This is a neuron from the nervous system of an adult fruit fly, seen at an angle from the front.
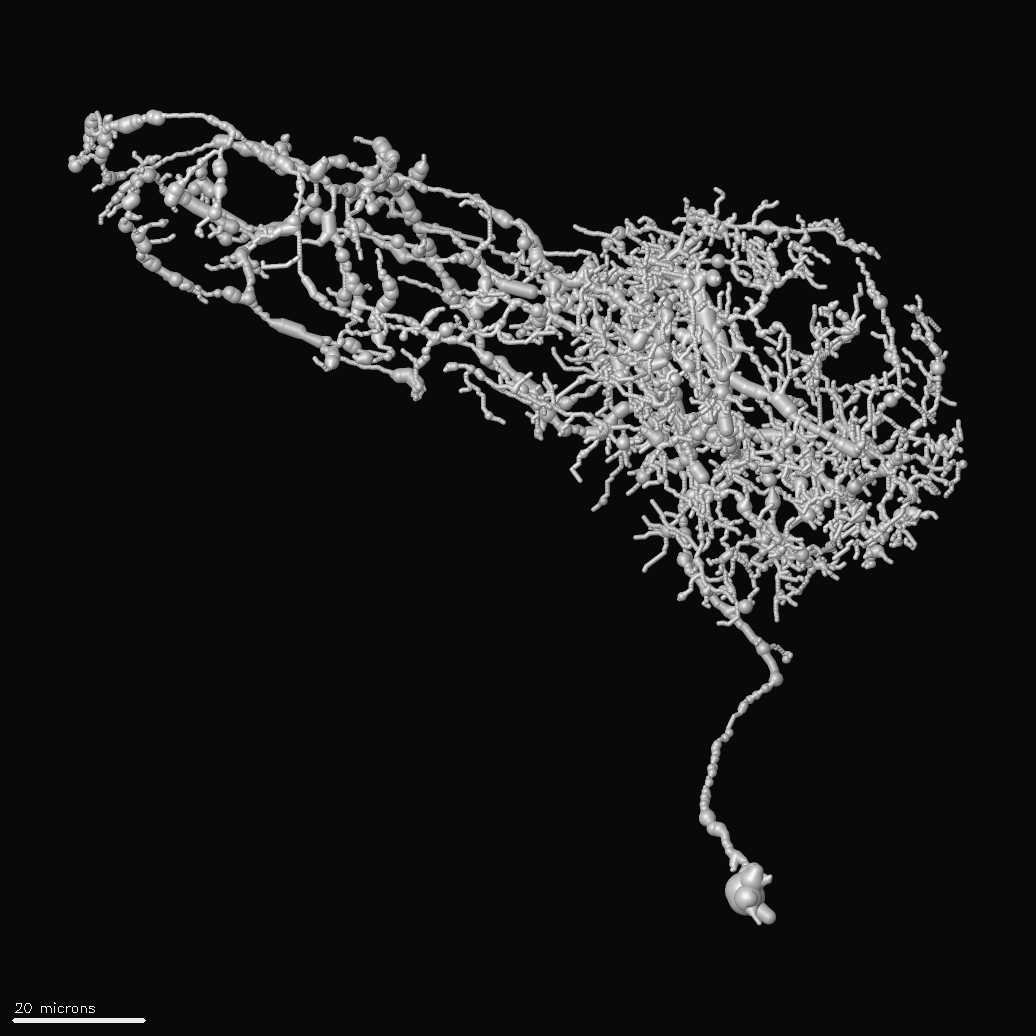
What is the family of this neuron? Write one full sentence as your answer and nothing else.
When grouped by family, this neuron is LHAV.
